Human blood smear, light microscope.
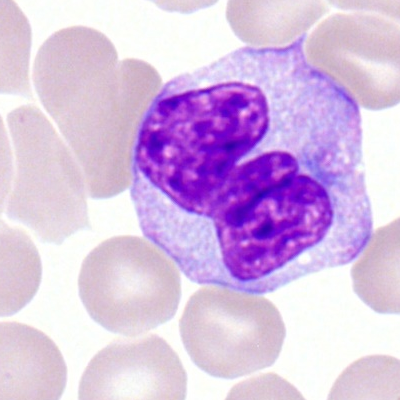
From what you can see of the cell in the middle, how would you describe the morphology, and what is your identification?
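Its nucleus has two parts, lying along a line from upper left to lower right. Pale lilac-grey cytoplasm surrounds the nucleus as a rim, widest toward the upper right. Very fine, dust-like granules fill this cytoplasm. This cell is a monocyte.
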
